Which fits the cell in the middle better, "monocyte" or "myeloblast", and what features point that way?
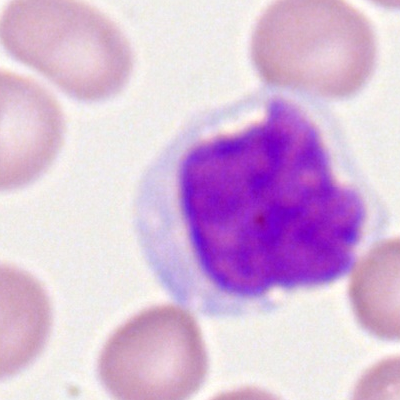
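It is a monocyte rather than a myeloblast. The nucleus lies off-centre, toward the right side of the cell. Its chromatin is dark purple, clumped into patches of uneven density. The cytoplasm is pale grey-blue, with its rim widest on the left side.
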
